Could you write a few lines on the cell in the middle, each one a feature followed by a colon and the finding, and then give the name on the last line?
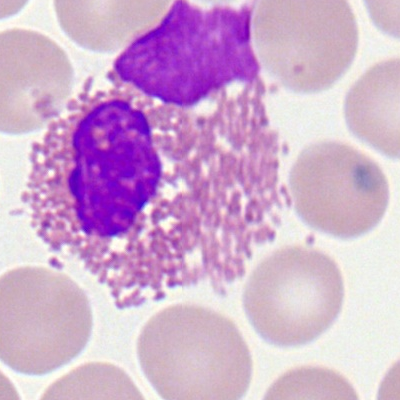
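Nucleolus: none visible
Cytoplasm: abundant compared with the nucleus
Granules: coarse and round, packing the cytoplasm
Outline: ragged, with loose granules scattered beyond the edge
Name: eosinophil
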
